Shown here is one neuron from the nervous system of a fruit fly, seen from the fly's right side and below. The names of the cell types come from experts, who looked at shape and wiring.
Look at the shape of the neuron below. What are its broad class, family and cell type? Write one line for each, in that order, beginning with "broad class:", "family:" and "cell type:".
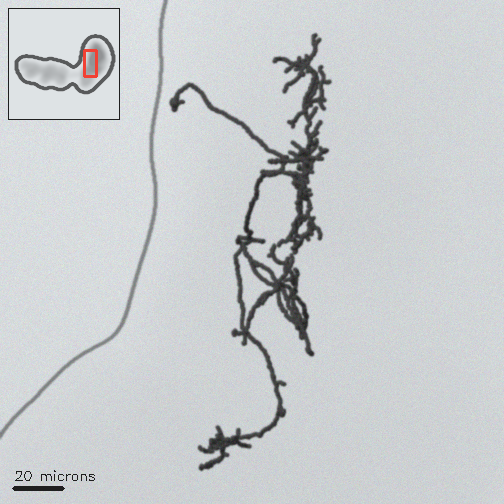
broad class: central-brain intrinsic neuron
family: hemilineage DM6_ventral
cell type: CB2503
